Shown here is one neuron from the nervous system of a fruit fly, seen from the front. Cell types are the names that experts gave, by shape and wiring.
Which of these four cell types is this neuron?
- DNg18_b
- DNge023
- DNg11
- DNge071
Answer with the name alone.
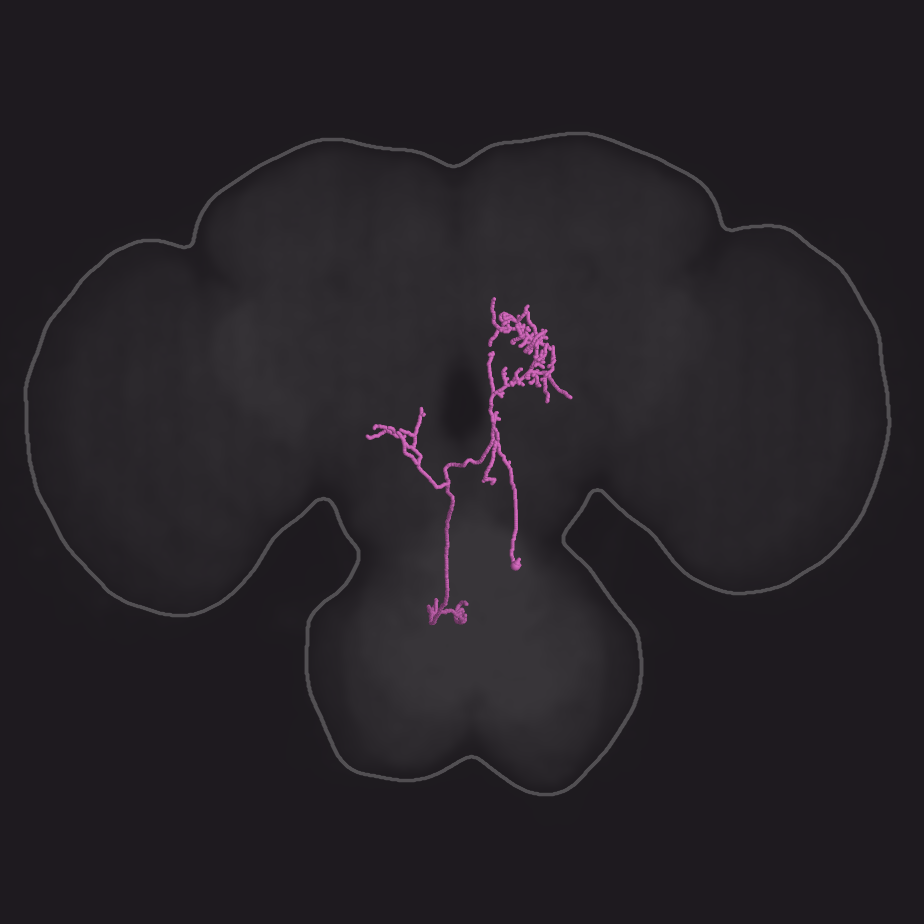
DNg11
